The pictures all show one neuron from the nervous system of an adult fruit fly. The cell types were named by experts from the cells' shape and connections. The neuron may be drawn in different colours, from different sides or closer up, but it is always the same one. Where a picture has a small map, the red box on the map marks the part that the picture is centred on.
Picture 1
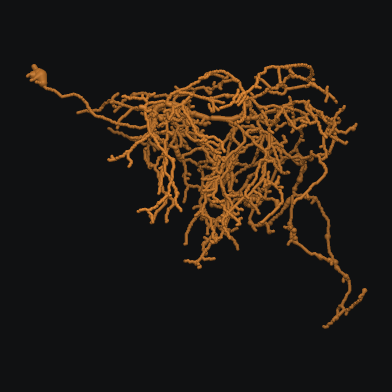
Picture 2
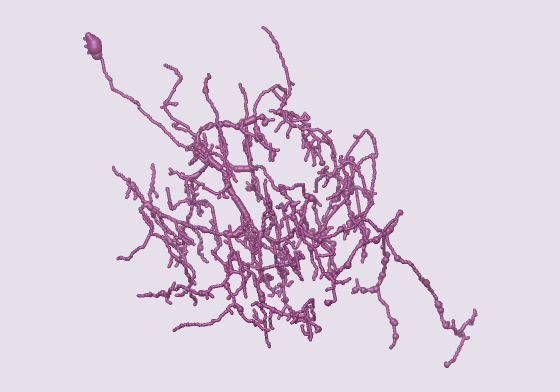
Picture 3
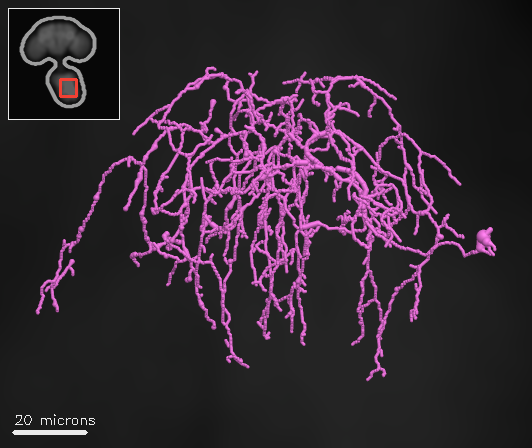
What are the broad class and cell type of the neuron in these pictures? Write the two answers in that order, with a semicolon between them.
nerve-cord intrinsic neuron; INXXX192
